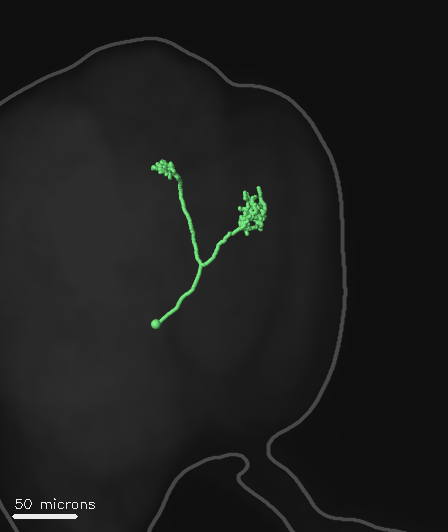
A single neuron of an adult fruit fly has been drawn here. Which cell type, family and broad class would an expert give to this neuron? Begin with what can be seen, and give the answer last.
From top to bottom in the picture it spans about 130 microns. As drawn here it is taller than it is wide. It is of cell type LC16. The family is hemilineage VPNv2. Its broad class is visual projection neuron.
